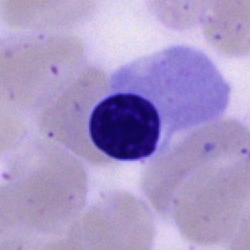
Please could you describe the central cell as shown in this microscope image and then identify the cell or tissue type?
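First, the chromatin is dense and very dark, broken only by a few small paler spots. Second, no nucleolus can be seen in the nucleus. Third, the nucleus is off-centre, with most of the cytoplasm extending to its upper right. Fourth, the cytoplasm has no granules. The cell is an erythroblast.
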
